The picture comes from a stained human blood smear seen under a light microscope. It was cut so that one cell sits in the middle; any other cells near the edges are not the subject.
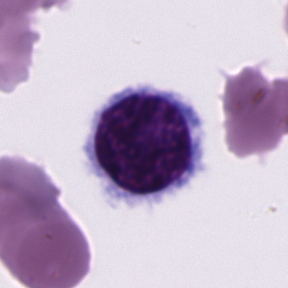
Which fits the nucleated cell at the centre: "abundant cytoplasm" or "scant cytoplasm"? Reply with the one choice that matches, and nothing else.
Scant cytoplasm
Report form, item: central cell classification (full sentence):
The middle of this crop is occupied by a hairy cell.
